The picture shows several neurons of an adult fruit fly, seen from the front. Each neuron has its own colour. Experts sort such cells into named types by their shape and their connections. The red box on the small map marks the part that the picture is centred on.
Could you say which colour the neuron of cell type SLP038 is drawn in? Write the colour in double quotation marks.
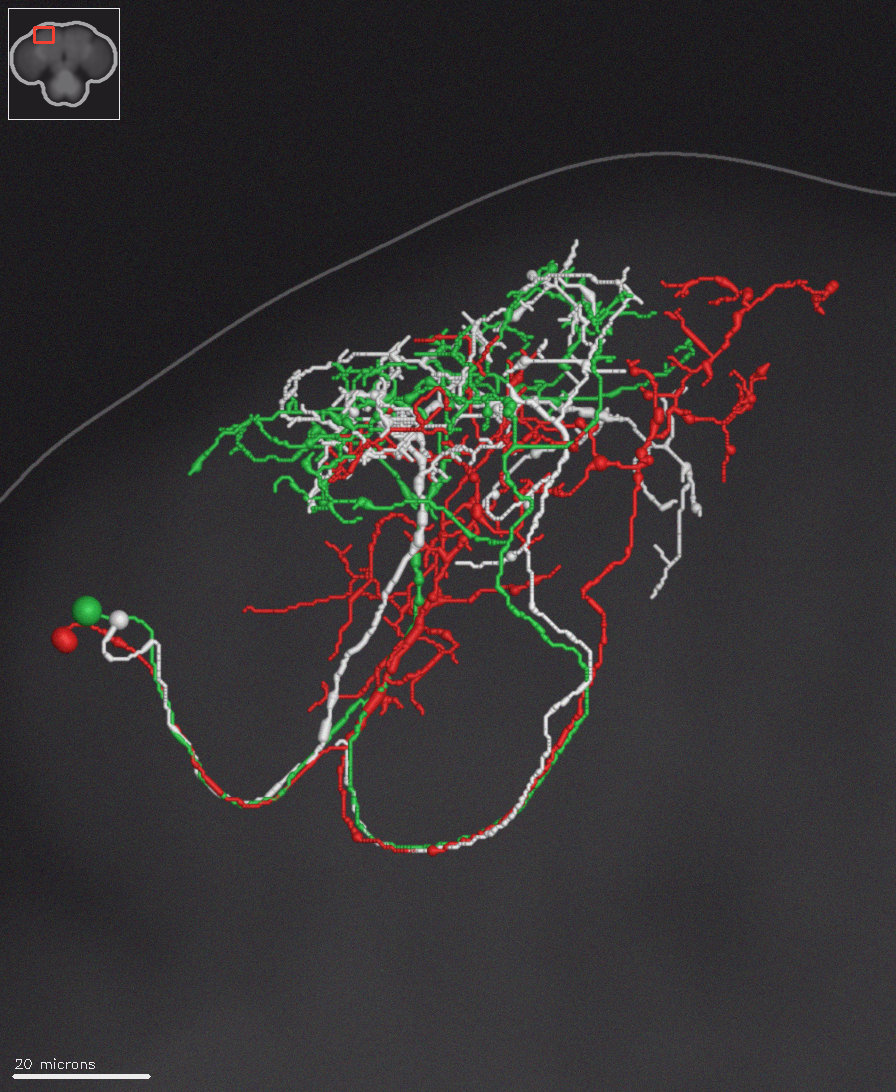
"white"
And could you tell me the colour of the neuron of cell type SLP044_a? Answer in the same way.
"red"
